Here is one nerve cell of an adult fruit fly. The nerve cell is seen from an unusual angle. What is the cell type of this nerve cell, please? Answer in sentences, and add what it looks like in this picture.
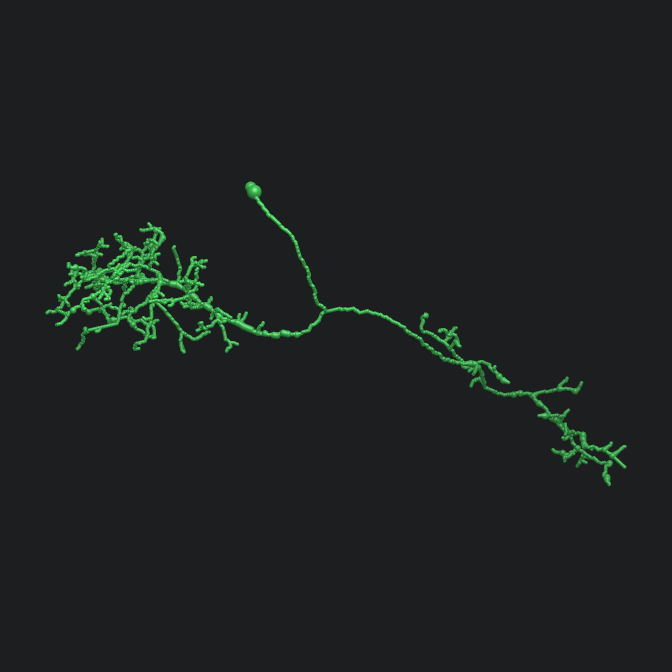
Its cell type is LHPD2a1. Its broad class is central-brain intrinsic neuron. The cell body is at the top of the picture. Dozens of branch ends can be seen.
